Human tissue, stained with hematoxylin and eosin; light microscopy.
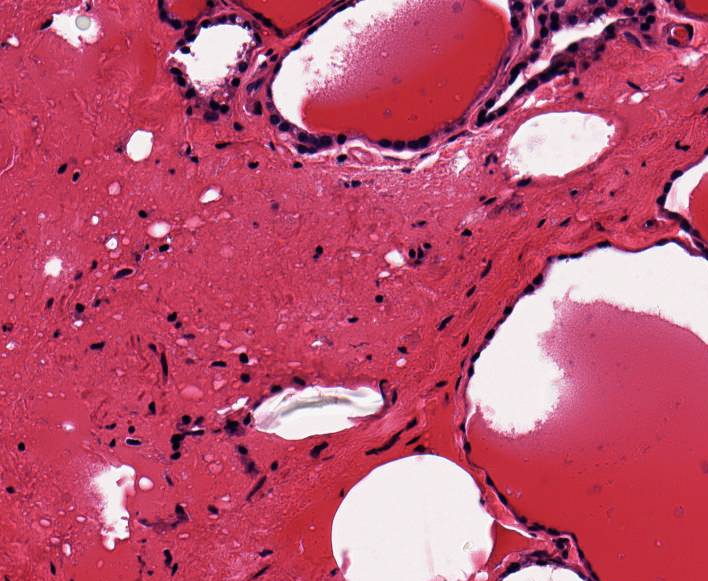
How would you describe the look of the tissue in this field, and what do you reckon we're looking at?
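Large rounded spaces filled with homogeneous pink material lie along the right edge and top. Their pink contents have pulled back, leaving clear white areas at the upper-left margins. Nuclei in the stroma are small, dark and sparsely scattered. A band of more crowded nuclei surrounds the spaces at the top centre. The tissue is thyroid.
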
